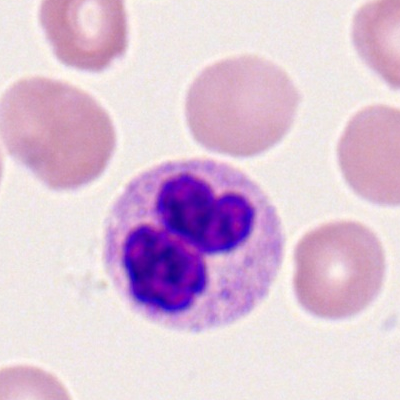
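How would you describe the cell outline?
Round and smooth.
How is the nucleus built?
Several separate lobes, lying in a diagonal band from lower left to upper right.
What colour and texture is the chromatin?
Dark purple, densely clumped.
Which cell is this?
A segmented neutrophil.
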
